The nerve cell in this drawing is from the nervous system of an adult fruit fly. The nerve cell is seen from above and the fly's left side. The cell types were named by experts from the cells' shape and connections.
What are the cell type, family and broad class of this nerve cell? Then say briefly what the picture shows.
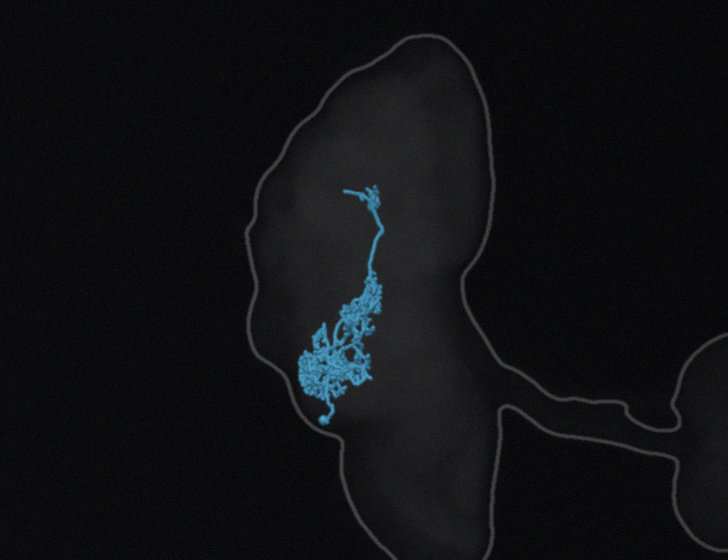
Its cell type is CB2330. The family is hemilineage VLPl2_medial. It is a central-brain intrinsic neuron. It lies in the brain. The cell body can be seen at the bottom of the picture.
